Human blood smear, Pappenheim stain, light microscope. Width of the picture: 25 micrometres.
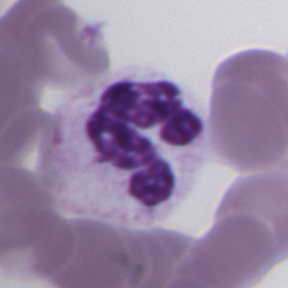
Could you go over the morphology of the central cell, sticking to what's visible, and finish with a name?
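More than two lobes, linked by narrow strands, form the nucleus. Fine pinkish-violet granules are scattered through the cytoplasm, which contains no vacuoles. The outline is roughly round. It is a segmented neutrophil.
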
